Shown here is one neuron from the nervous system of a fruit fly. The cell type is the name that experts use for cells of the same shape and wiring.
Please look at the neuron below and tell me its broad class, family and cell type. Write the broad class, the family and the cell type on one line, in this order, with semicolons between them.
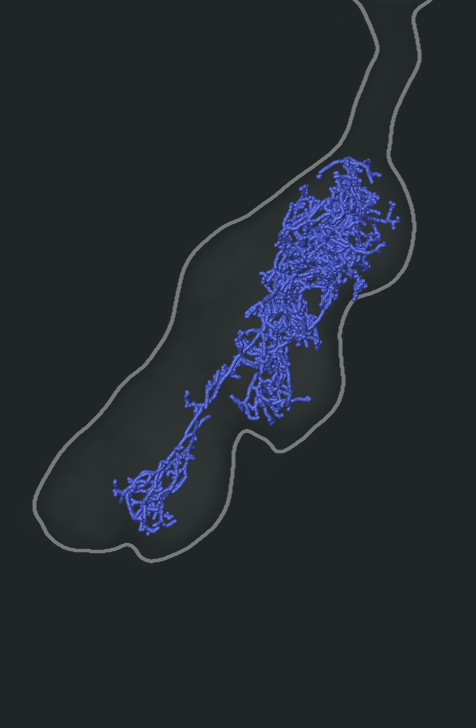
nerve-cord intrinsic neuron; hemilineage 06B; IN06B001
